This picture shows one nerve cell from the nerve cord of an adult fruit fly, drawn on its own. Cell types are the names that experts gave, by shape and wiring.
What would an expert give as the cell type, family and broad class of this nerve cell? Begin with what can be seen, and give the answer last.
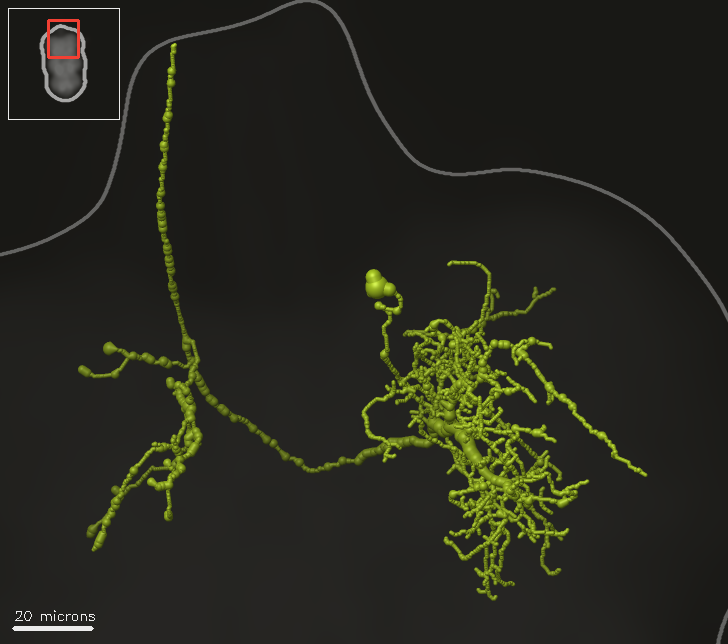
By the scale bar it is about 150 microns wide in this view. The picture shows dozens of branch ends. It is of cell type AN07B106. The family is hemilineage 07B. Its broad class is ascending neuron.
